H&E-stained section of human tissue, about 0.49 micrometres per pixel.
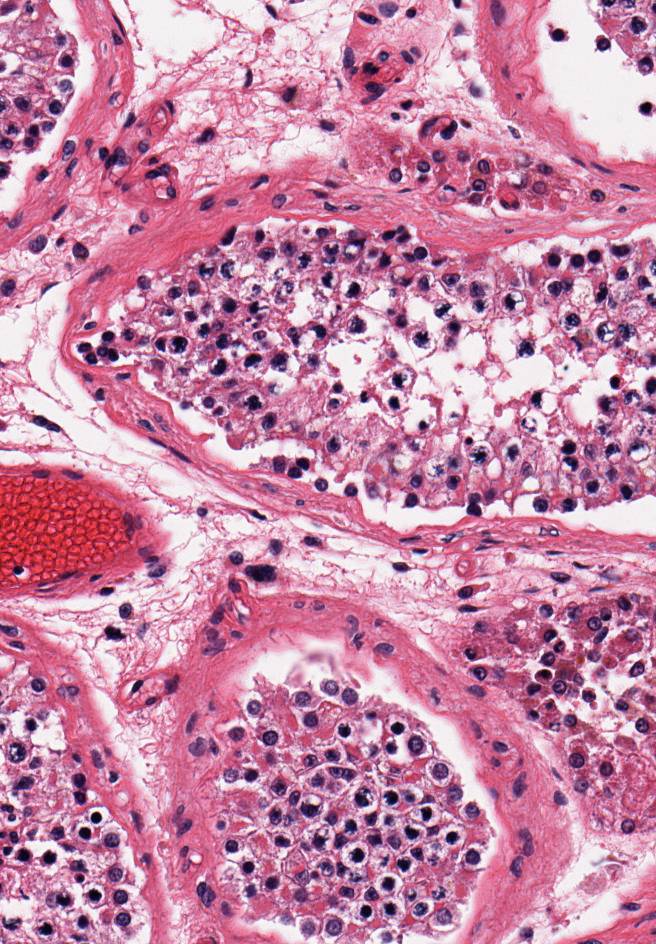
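Testis. Large rounded and elongated tubules, cut across, fill the field between narrow bands of interstitial tissue. A thick, pink, fibrous wall with flattened spindle-shaped nuclei surrounds each. Most cells within have round, dark central nuclei ringed by pale cytoplasm. Between tubules lies loose, pale, wispy tissue.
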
